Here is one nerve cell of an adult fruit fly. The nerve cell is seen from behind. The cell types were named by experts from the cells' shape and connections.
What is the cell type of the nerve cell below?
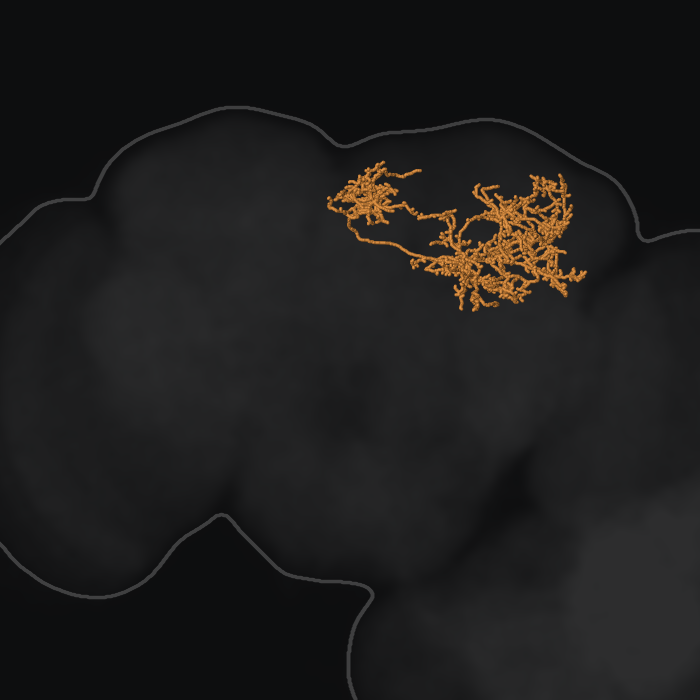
SMP159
